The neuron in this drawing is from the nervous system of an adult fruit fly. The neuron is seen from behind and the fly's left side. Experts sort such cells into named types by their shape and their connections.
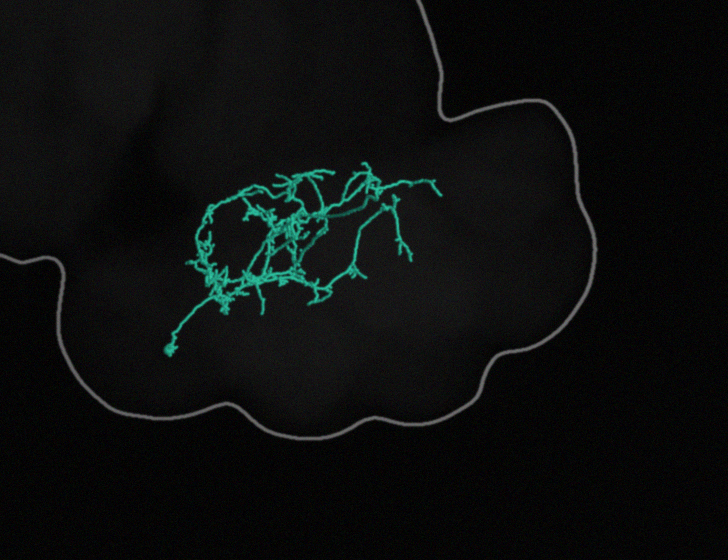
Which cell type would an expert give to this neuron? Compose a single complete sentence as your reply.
This particular neuron has the cell type vPR6.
